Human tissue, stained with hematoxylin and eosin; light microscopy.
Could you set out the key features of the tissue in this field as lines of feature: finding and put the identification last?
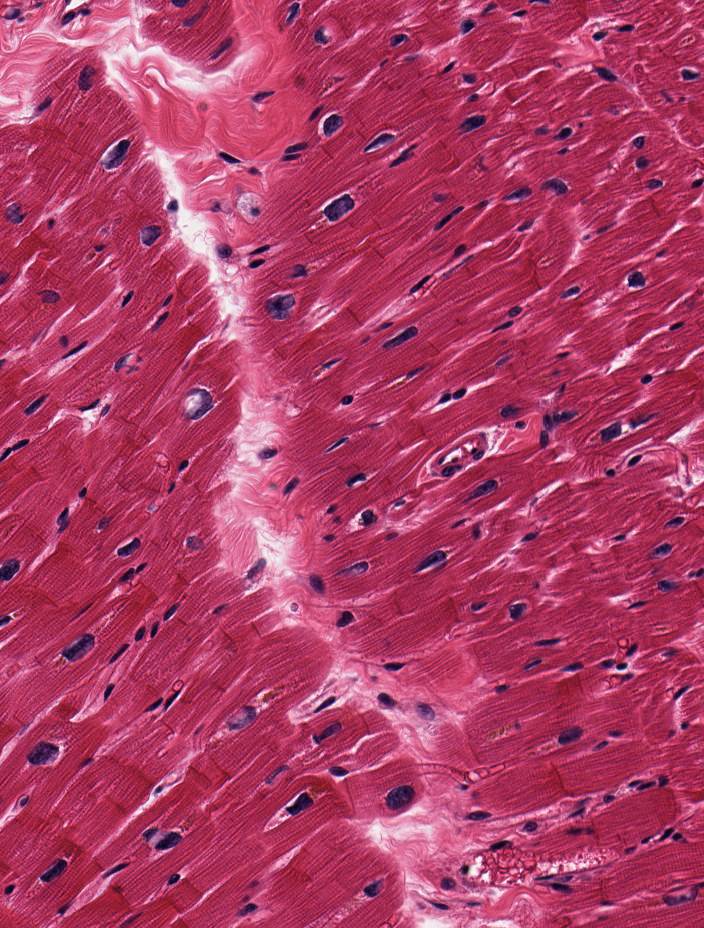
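Connective tissue: pale loose band from top left to bottom centre, splitting muscle into two large bundles
Muscle fibres: oblique, parallel on both sides, branching and joining
Nuclei: several central, with pale clear polar zones, fine golden-brown granules in a few
Vessels: small, thin-walled, between fibres, with red blood cells
Name: left ventricle of the heart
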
